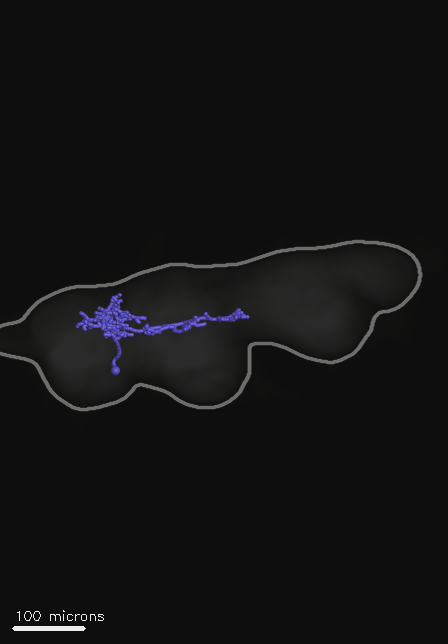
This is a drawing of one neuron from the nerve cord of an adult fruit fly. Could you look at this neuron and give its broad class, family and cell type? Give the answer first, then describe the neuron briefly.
Its broad class is nerve-cord intrinsic neuron. The family is hemilineage 06B. It is of cell type IN06B076. From left to right in the picture it spans about 250 microns. As drawn here it is wider than it is tall.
